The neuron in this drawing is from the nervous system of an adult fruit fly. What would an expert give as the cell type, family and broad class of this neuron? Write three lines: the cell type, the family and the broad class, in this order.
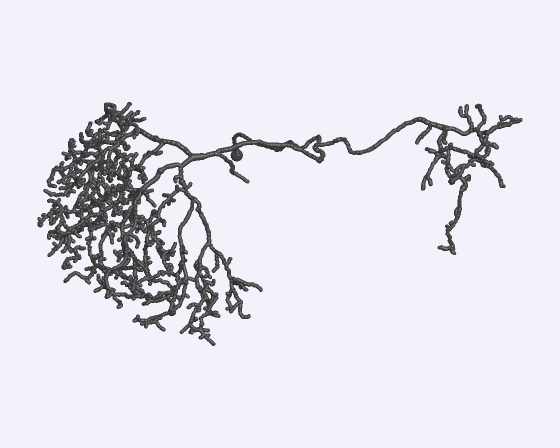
LPT28
LPT
visual projection neuron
